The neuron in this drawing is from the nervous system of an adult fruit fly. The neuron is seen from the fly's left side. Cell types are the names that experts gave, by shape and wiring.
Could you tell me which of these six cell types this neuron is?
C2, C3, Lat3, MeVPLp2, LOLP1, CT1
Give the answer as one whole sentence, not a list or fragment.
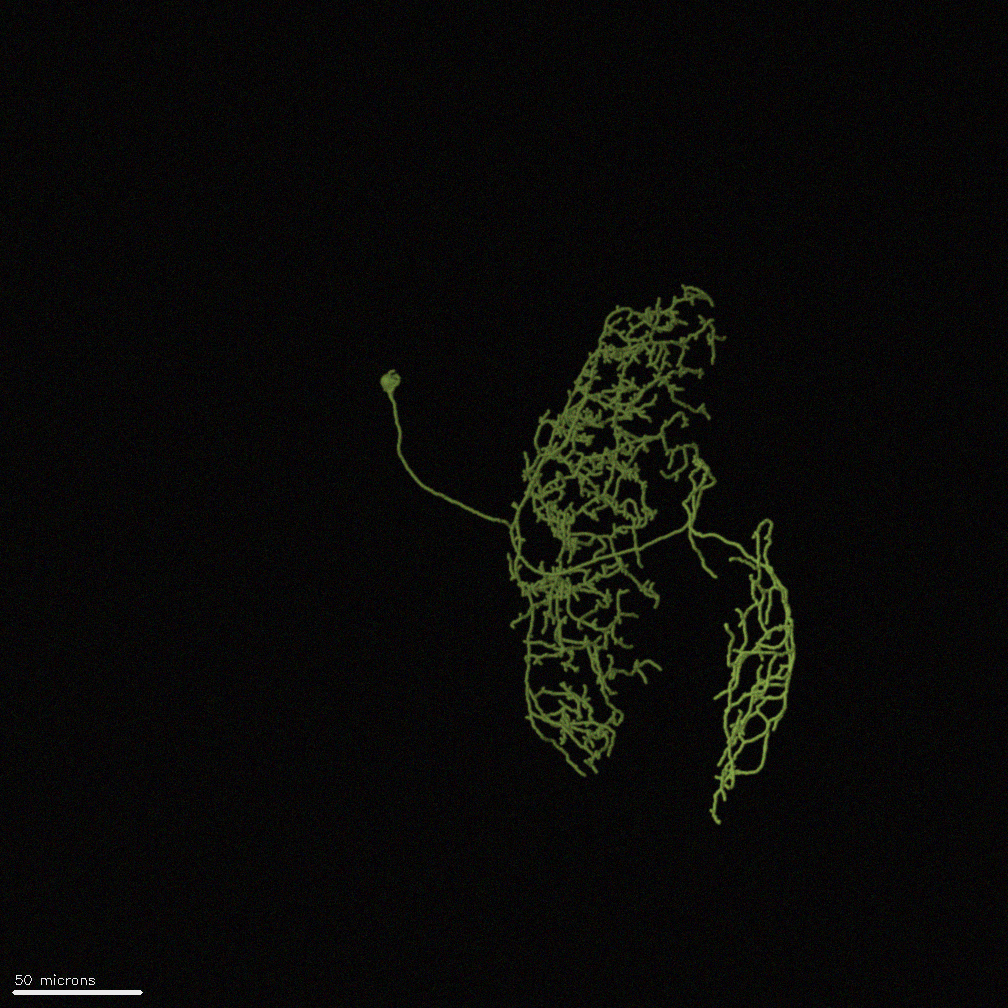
By its cell type, the neuron is MeVPLp2.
